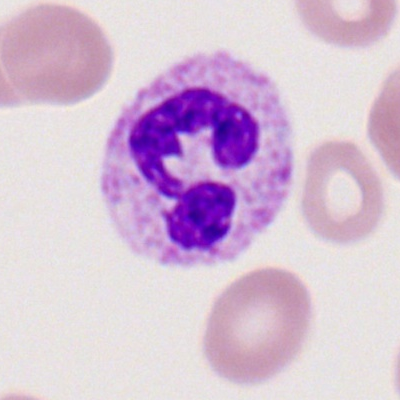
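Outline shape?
Roughly round, really.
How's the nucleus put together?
It's split into lobes joined by narrow constrictions.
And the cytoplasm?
Filled with fine pinkish-violet granules, with no vacuoles anywhere.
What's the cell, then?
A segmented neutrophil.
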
